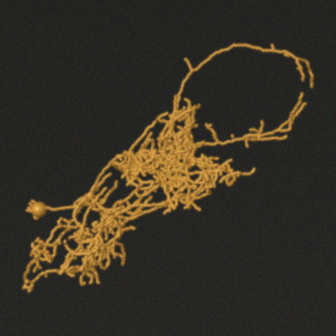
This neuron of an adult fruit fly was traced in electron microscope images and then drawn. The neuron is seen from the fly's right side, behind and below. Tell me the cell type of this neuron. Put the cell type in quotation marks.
"PLP131"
